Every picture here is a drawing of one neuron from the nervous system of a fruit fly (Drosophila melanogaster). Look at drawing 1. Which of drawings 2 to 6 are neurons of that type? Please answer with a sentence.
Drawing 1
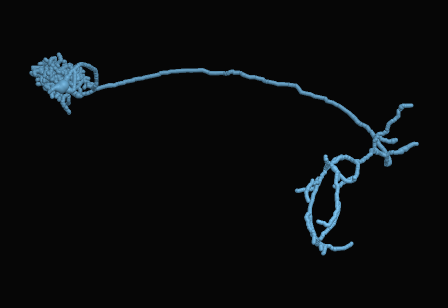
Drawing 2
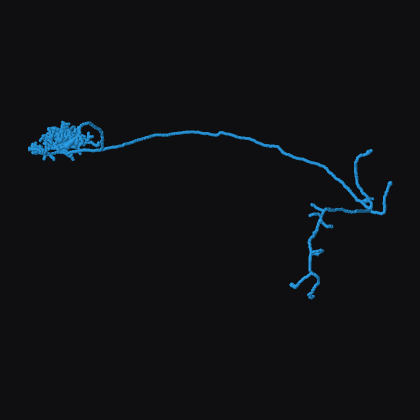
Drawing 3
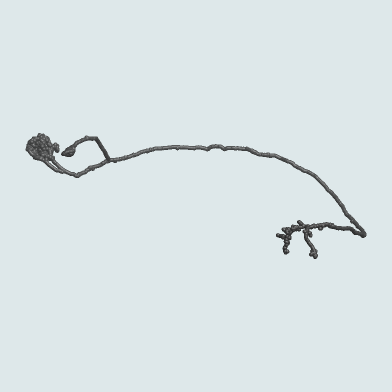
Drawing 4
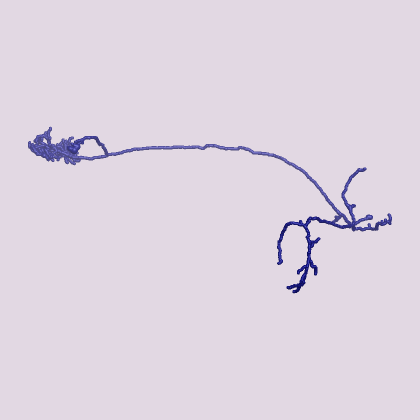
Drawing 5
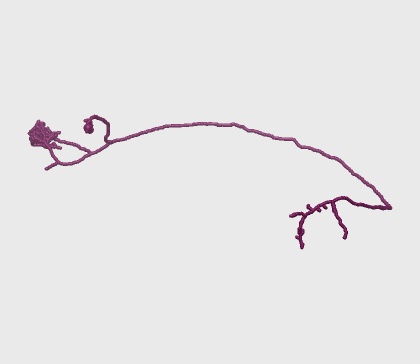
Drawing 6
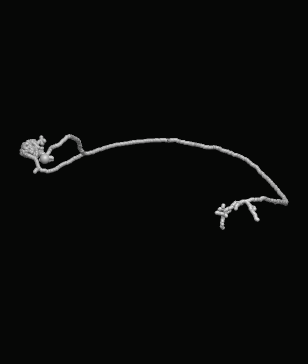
Drawing 2 is of the same cell type.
